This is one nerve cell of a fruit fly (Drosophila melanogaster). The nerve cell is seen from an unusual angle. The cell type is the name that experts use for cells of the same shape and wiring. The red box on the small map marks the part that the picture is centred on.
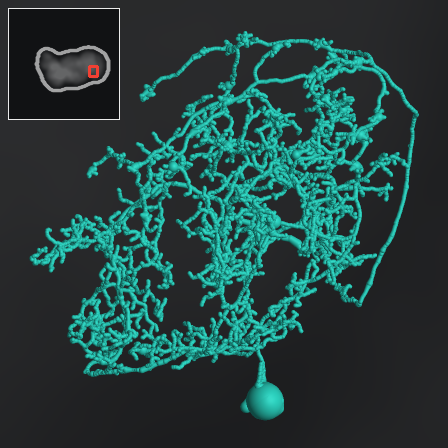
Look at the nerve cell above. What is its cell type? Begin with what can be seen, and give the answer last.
The cell body is at the bottom of the picture. More than a hundred branch ends can be seen. This is a central-brain intrinsic neuron. The cell type is CB2498.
